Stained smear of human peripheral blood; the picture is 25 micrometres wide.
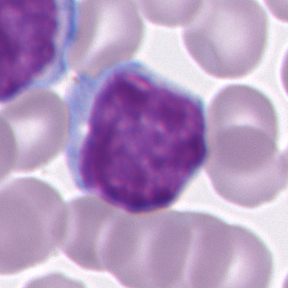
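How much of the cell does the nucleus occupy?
Nearly the whole cell; the nucleus is about 12 micrometres across.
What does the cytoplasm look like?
A scant rim of pale blue, widest on the left side of the cell, with no granules.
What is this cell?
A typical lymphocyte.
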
